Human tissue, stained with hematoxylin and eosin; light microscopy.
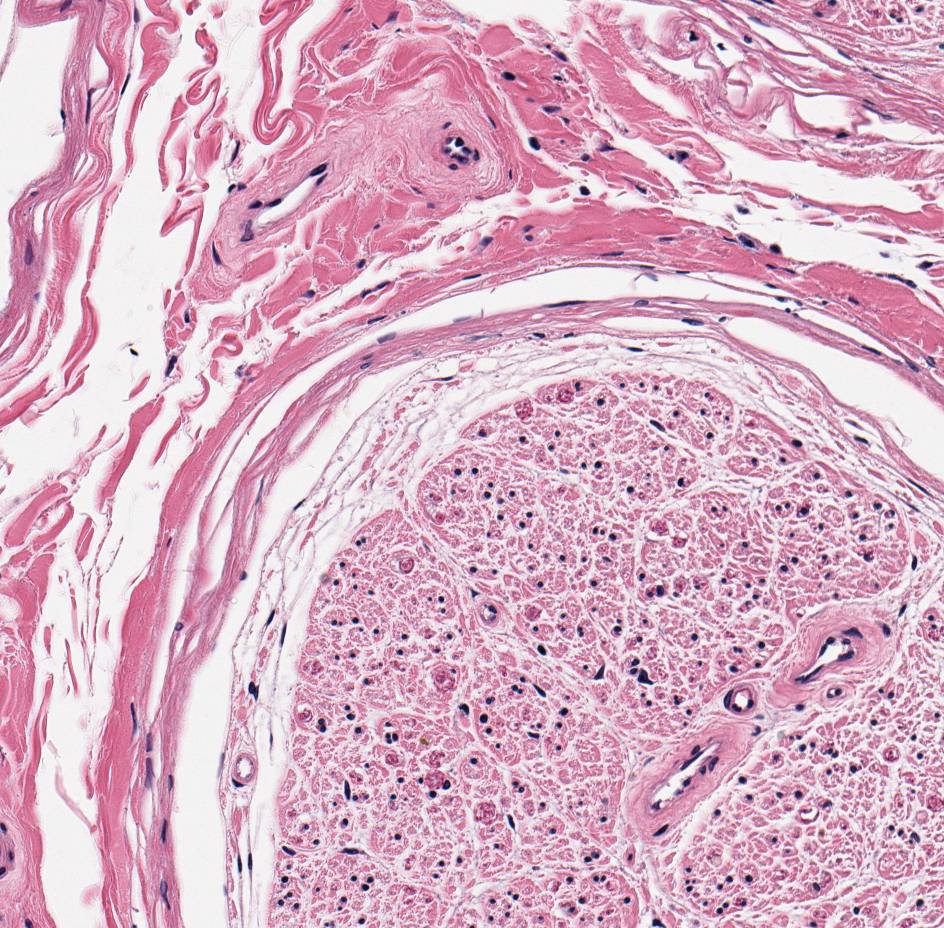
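Tibial nerve, H&E. A large rounded bundle fills the lower right, and dense connective tissue occupies the upper left. Inside the bundle the fibres are cut across, so you see many small round pink profiles. Small dark nuclei are scattered evenly through it, and small thick-walled blood vessels sit inside the bundle near its right edge.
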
